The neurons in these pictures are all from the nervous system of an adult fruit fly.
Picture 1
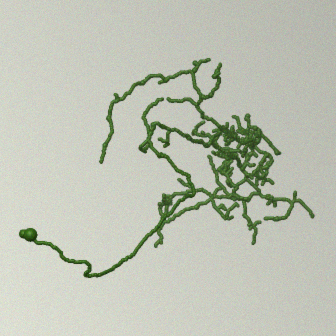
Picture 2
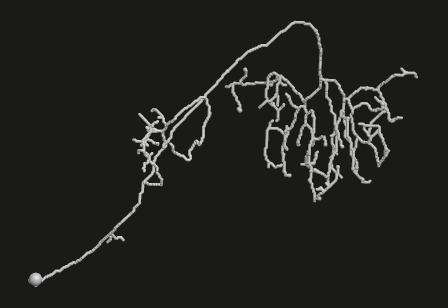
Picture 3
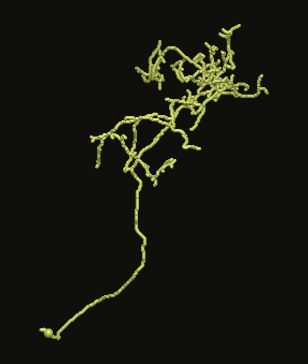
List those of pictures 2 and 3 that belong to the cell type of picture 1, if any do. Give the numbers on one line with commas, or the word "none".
3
